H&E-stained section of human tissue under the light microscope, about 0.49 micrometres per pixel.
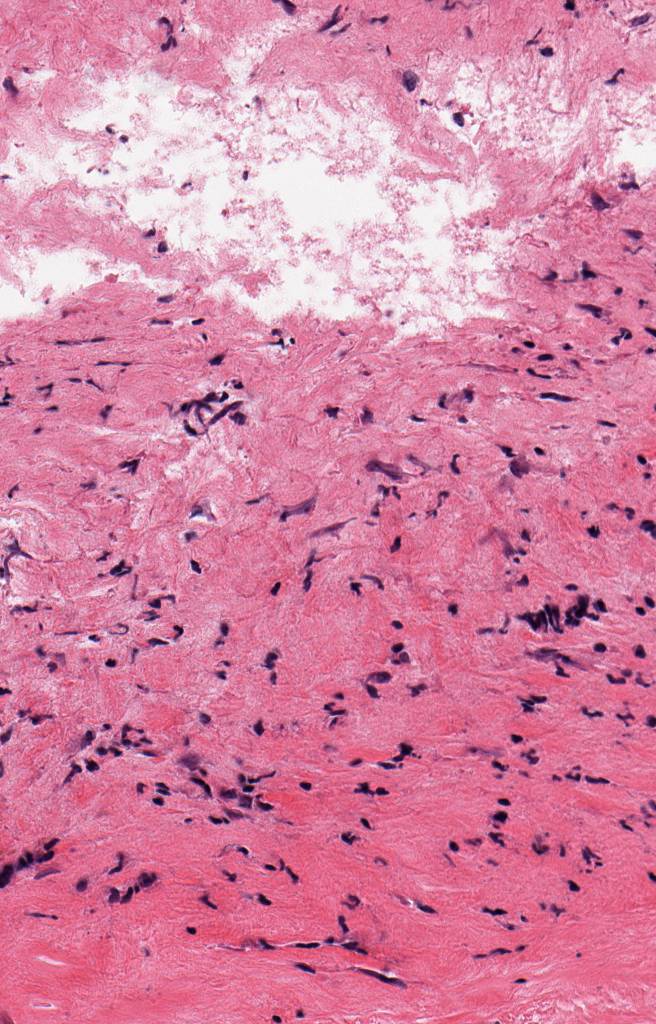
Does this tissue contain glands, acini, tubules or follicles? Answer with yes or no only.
No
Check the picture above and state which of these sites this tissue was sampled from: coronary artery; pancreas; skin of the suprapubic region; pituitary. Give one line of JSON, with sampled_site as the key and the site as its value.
{"sampled_site": "coronary artery"}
